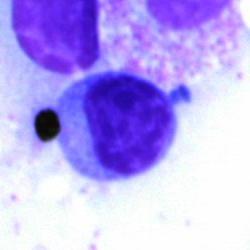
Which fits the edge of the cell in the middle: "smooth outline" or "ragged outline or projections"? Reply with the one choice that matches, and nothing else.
Ragged outline or projections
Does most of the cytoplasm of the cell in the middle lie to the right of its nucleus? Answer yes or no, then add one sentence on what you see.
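No. The nucleus sits off-centre toward the right side of the cell.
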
